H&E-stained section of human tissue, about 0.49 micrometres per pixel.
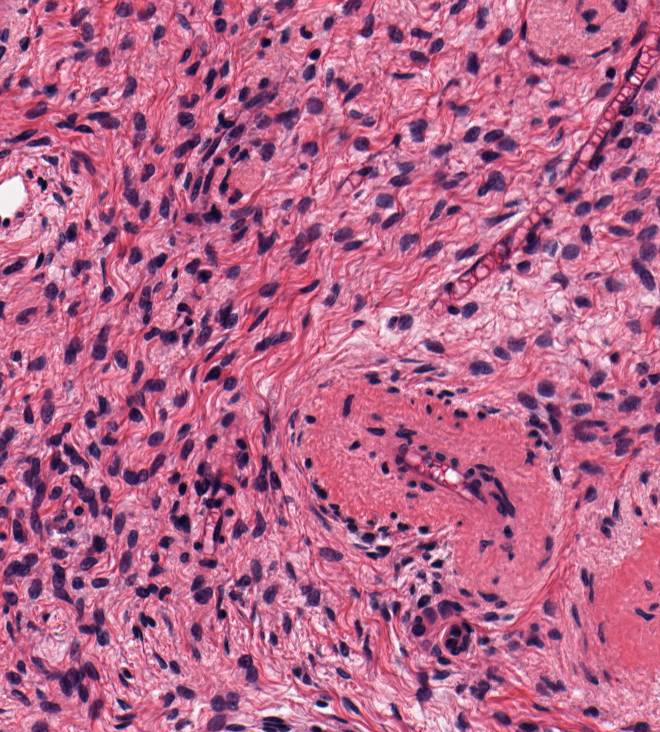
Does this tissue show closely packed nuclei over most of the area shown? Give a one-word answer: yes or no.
No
